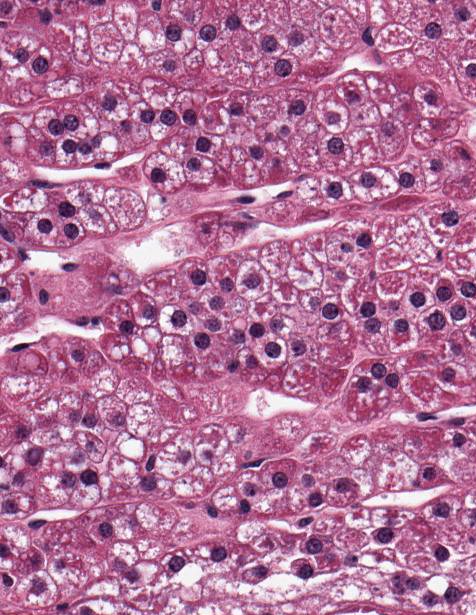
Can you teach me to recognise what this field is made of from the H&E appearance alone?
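The field is occupied by the zona fasciculata of the adrenal gland. The cells lie in roughly horizontal cords separated by thin-walled channels lined by flat endothelial cells with slender dark nuclei.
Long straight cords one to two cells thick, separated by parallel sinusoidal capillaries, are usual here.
Most cells have pale, finely vacuolated, foamy cytoplasm and round central nuclei, many with a distinct nucleolus.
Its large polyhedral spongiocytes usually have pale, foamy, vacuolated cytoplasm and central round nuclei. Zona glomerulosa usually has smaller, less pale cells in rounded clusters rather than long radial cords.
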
